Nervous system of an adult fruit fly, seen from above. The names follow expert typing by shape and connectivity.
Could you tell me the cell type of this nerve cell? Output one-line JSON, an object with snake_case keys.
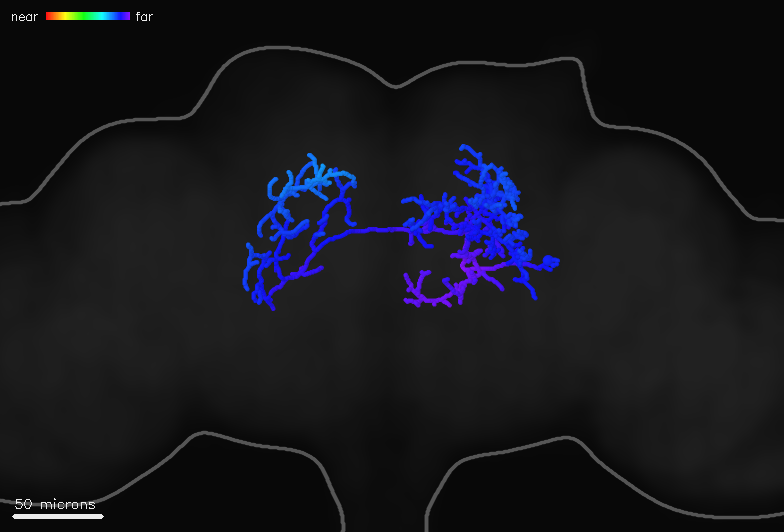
{"cell_type": "GNG173"}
